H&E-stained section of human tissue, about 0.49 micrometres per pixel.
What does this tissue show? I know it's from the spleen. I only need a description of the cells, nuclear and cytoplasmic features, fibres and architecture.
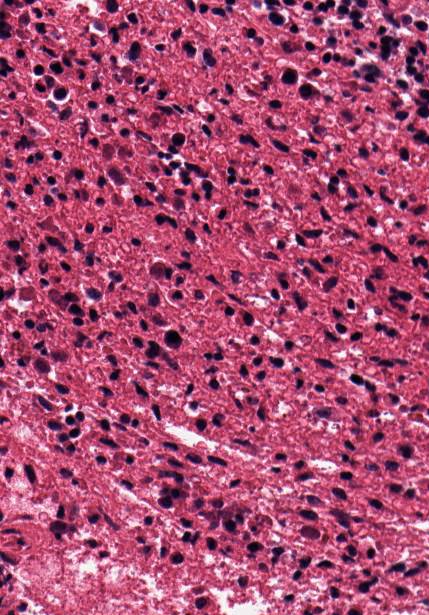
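You'll see the cells spread diffusely and fairly evenly across the whole field, never forming glands, tubules or other units. What lies between them is a finely fibrillary pink background, not coarse collagen bundles. Among the small nuclei there are some larger, darker ones scattered about. Cell borders are indistinct, the cytoplasm just merging with the pink background.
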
